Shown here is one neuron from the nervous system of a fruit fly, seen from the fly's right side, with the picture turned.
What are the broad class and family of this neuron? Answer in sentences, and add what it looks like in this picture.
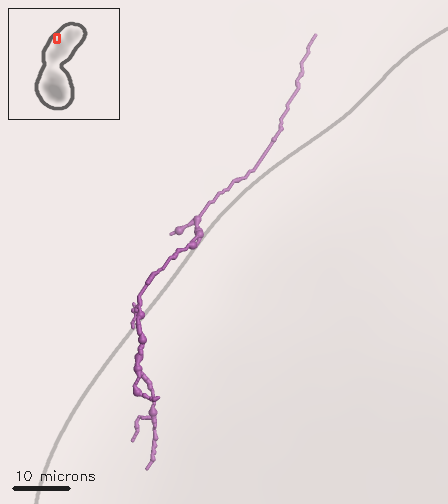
It is a sensory neuron entering the nerve cord. The name of its family is class mechanosensory tactile. No cell body is drawn. From top to bottom in the picture it spans about 80 microns. There are a dozen or fewer branch ends.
